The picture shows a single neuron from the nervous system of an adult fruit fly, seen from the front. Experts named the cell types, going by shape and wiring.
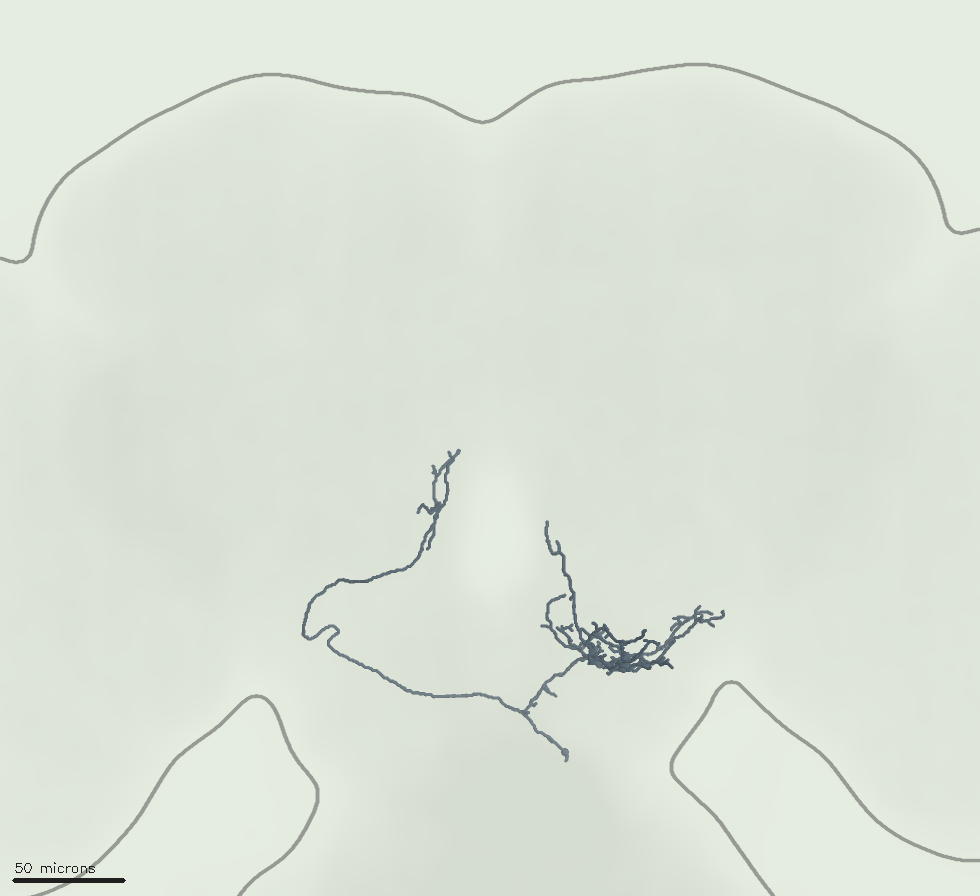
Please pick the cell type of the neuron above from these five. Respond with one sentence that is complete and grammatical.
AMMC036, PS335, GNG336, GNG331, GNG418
This neuron is a member of the AMMC036 cell type.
